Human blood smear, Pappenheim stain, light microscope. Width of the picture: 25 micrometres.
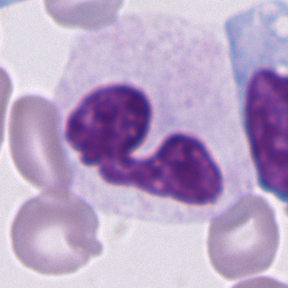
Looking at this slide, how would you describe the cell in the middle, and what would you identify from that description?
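See how fine, dust-like lilac granules are spread evenly through the cytoplasm, with no clear vacuoles anywhere. The chromatin's dark purple, mottled and loosely clumped. There's also more cytoplasm above the nucleus than below it. So this one's a segmented neutrophil.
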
